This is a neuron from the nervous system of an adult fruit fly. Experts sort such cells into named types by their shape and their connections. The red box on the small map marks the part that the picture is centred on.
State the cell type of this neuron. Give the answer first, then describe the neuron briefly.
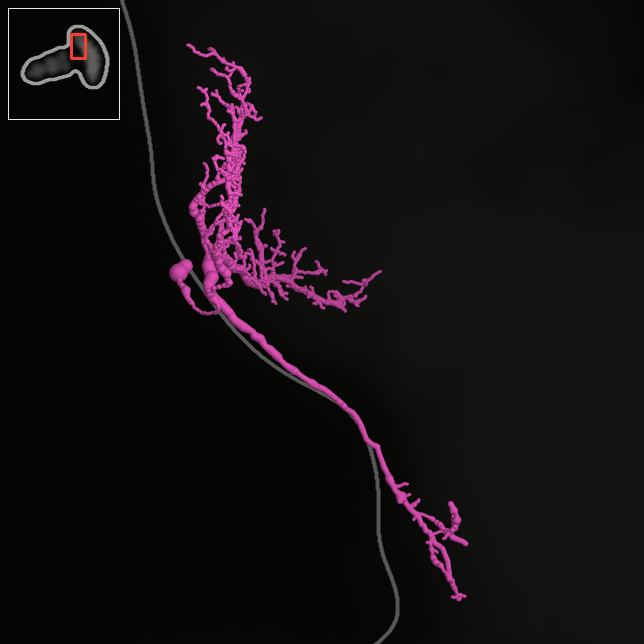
Its cell type is VS. This is a visual projection neuron. Its cell body lies on the left of the picture. The picture shows dozens of branch ends.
